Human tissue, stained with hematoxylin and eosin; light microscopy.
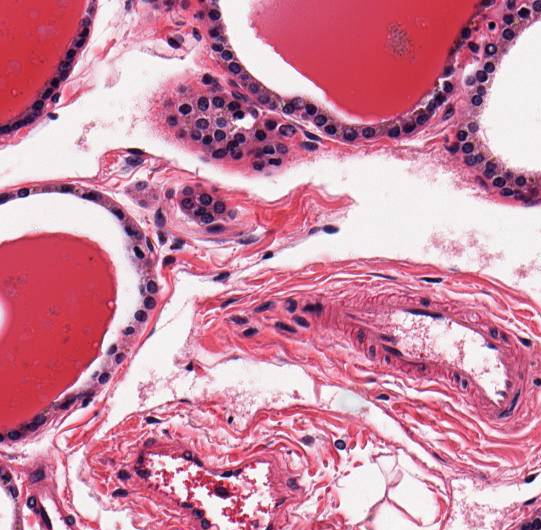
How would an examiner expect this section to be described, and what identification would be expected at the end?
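Each follicle is lined by a single layer of cuboidal epithelial cells. These follicular epithelial cells have round, dark-staining nuclei. Near the top centre, a small cluster of epithelial cells with round nuclei lies between follicles, without a visible colloid-filled lumen. Elongated, spindle-shaped nuclei lie in the vessel walls. This section is thyroid.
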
